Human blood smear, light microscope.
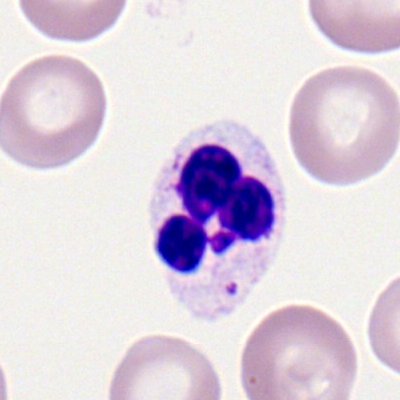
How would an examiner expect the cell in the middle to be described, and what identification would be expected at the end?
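Outline oval, taller than wide. Nuclear lobes: no nucleoli visible. Cytoplasm around nucleus pale pinkish-lilac; no vacuoles seen. Cell: segmented neutrophil.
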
